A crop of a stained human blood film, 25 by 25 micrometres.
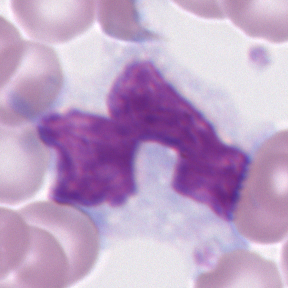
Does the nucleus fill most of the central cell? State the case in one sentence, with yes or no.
No, the cell holds plenty of cytoplasm around the nucleus.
